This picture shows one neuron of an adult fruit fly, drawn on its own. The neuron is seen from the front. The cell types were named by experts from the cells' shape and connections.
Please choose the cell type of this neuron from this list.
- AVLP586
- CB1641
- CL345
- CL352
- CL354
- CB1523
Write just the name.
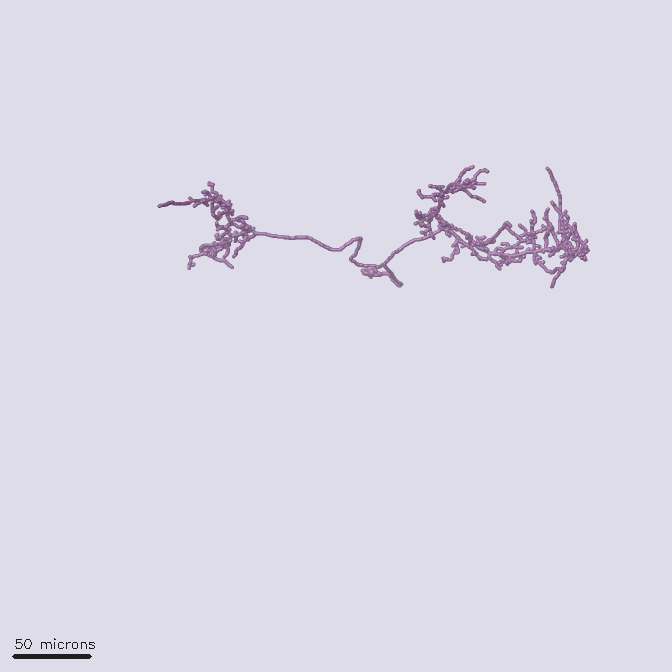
CL352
